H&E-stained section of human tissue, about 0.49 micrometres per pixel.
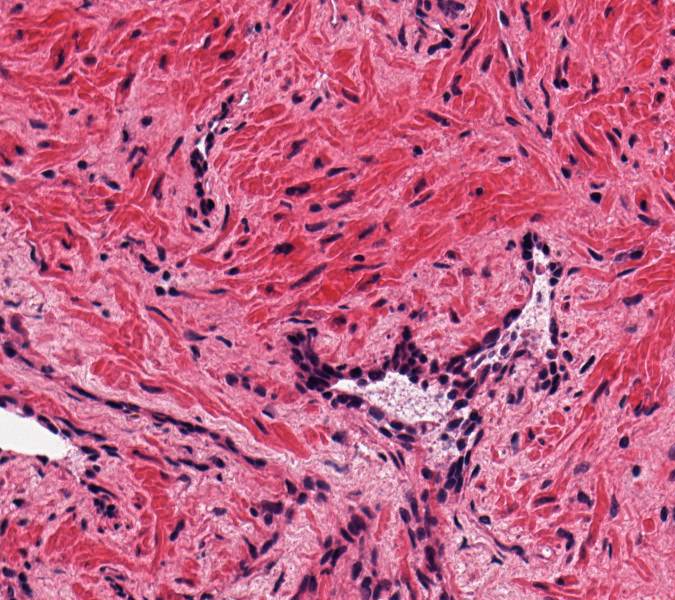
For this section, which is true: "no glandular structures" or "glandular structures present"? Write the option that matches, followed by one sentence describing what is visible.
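No glandular structures. No epithelium, glands or fat cells are present anywhere in the field.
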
